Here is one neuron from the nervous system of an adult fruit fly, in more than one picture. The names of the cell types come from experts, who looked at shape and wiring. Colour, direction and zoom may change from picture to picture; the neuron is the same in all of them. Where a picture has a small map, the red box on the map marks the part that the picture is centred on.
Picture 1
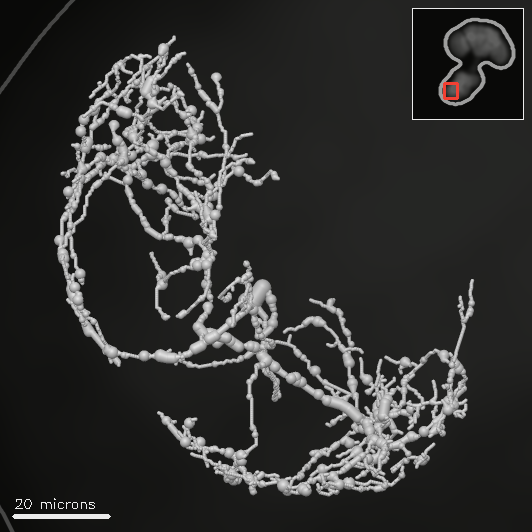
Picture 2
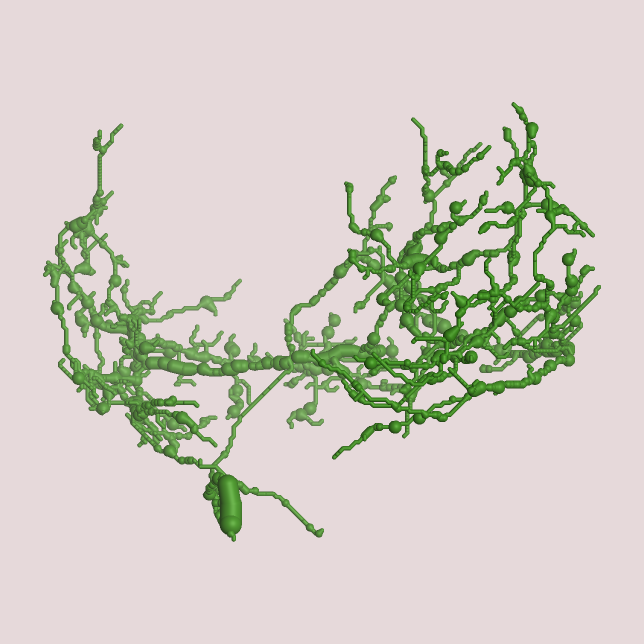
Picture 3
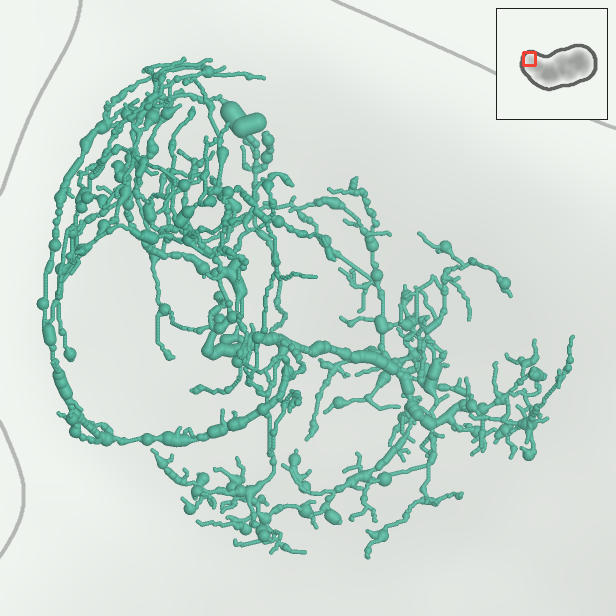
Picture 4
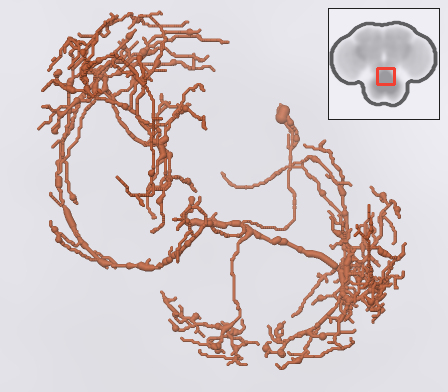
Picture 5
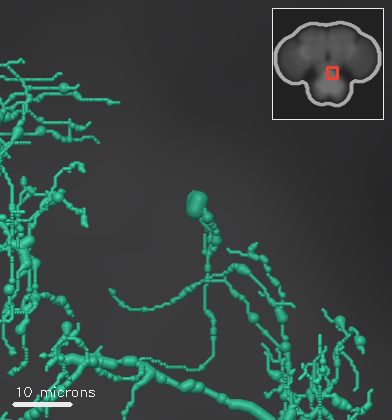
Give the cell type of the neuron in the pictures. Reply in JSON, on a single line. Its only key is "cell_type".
{"cell_type": "INXXX285"}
